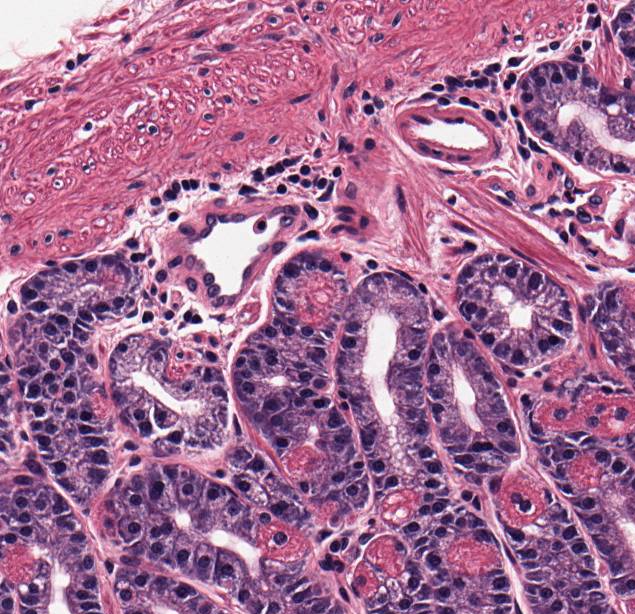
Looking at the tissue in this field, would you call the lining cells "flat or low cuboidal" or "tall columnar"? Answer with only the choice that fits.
Tall columnar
